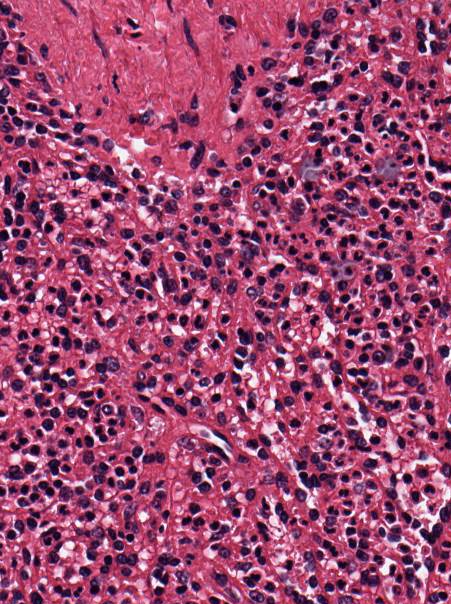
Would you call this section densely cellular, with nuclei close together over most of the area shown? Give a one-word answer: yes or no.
Yes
